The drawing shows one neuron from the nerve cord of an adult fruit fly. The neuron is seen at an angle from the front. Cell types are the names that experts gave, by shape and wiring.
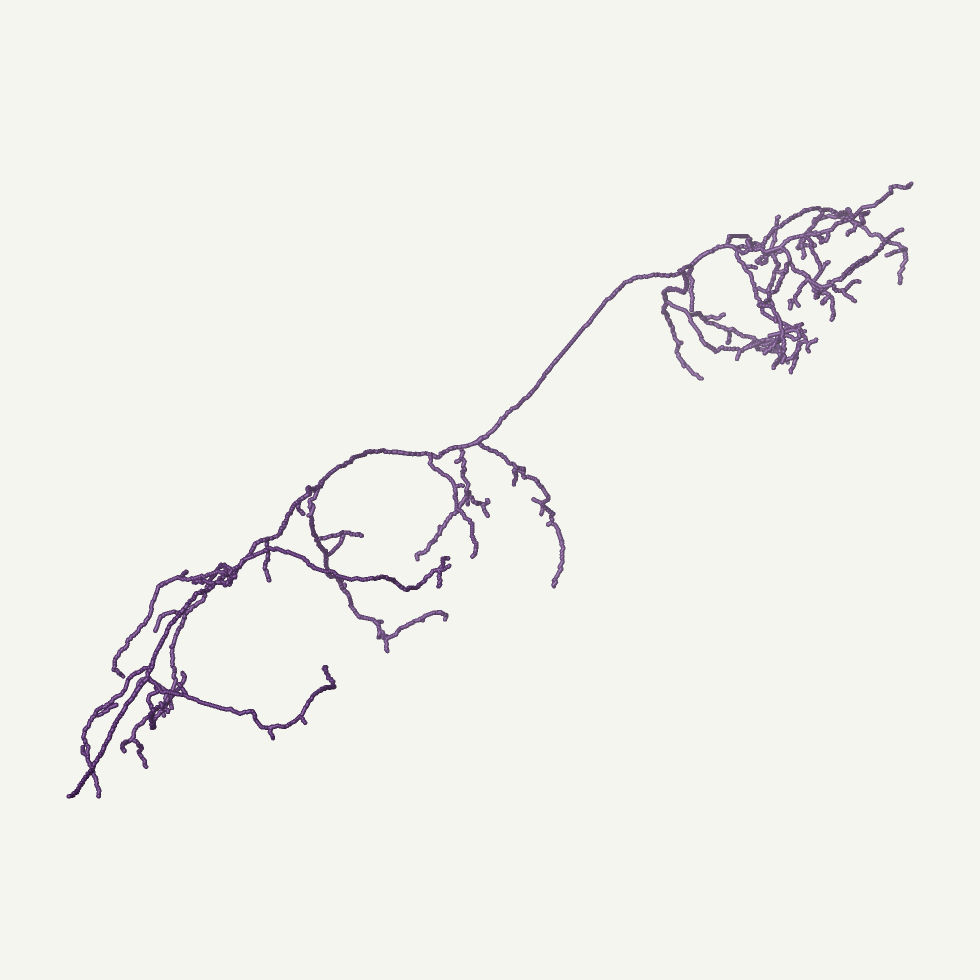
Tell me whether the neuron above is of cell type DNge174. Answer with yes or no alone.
no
